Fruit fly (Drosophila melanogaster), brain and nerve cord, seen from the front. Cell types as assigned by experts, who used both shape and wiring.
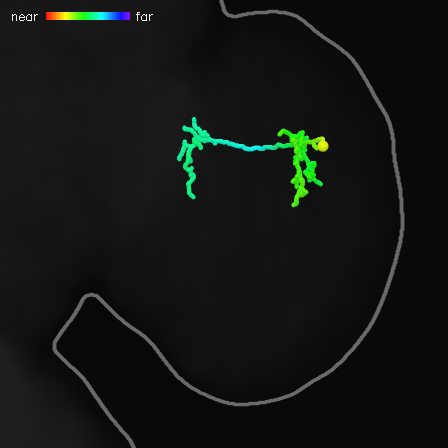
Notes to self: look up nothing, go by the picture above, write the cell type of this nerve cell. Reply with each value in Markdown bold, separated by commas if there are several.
**Tm35**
